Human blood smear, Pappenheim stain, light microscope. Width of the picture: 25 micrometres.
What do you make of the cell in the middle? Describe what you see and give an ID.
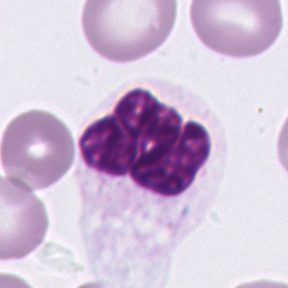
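First, the nucleus: it sits in the upper part of the cell. Second, the chromatin: dark purple and coarsely clumped. Third, the cytoplasm: plentiful, forming a broad area below the nucleus. Fourth, that cytoplasm holds many small pale clear spots, giving it a foamy look. This cell is a segmented neutrophil.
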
